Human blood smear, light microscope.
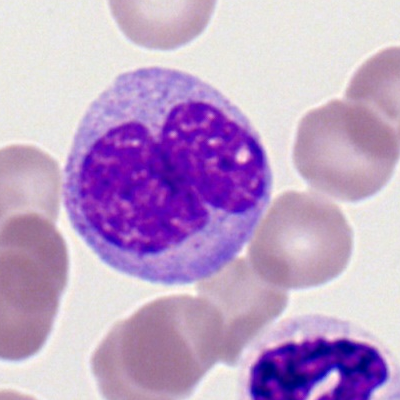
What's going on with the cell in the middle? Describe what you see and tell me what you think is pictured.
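A notch in the top edge of the nucleus gives it a two-lobed look. Pale blue-violet cytoplasm surrounds the nucleus on all sides and holds fine, faint purplish granules. The cell is a monocyte.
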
